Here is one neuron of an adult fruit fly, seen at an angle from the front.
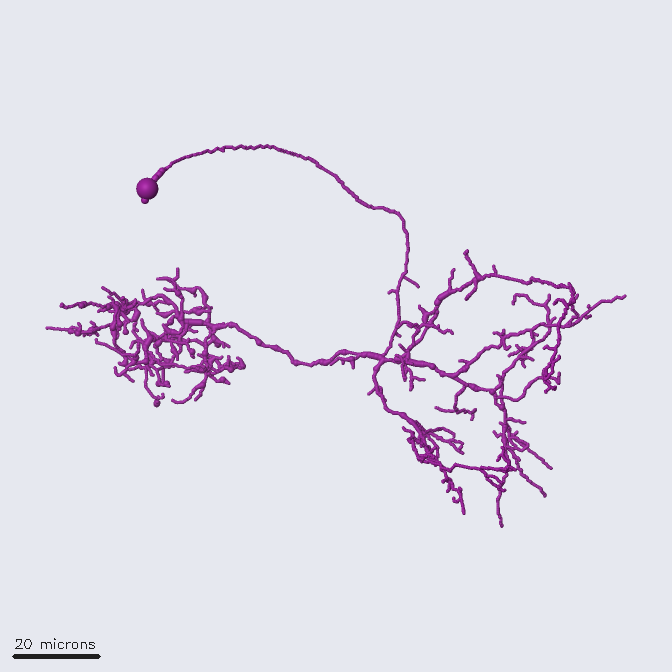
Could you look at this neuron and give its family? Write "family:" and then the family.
family: hemilineage CLp1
